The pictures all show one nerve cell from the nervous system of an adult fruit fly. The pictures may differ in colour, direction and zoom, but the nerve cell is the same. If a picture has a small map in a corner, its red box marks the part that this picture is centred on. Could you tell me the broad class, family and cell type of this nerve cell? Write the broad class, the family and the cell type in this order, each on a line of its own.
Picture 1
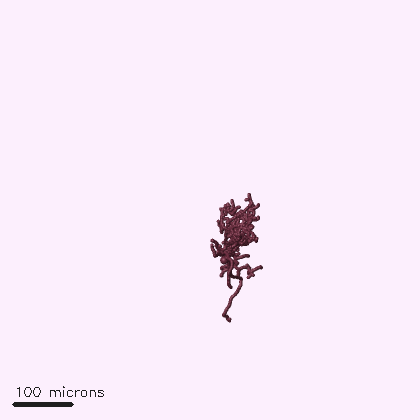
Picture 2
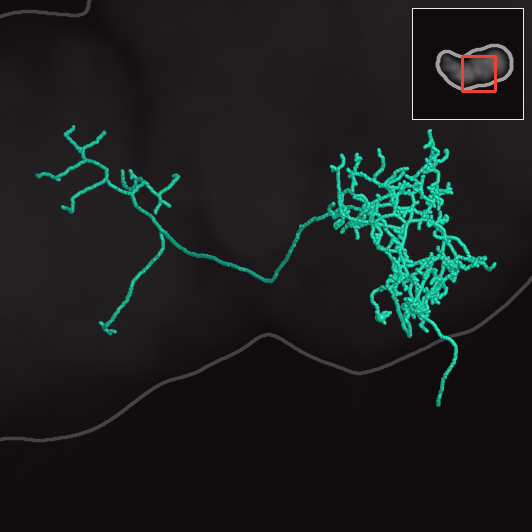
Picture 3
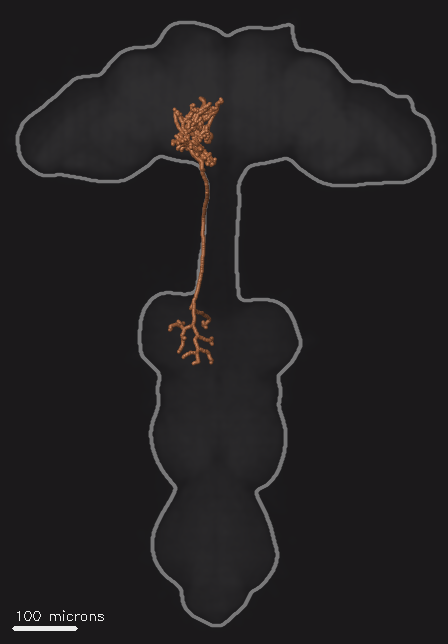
descending neuron
DNg
DNg58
